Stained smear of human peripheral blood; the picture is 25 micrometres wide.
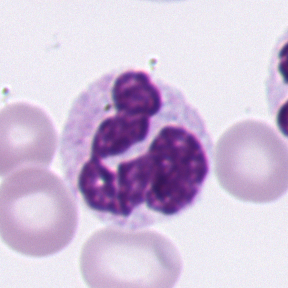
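Segmented neutrophil: nucleus split into about four lobes, with dark purple, coarsely clumped chromatin. Cytoplasm plentiful and pale pinkish-lilac, holding fine, faint lilac granules.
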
